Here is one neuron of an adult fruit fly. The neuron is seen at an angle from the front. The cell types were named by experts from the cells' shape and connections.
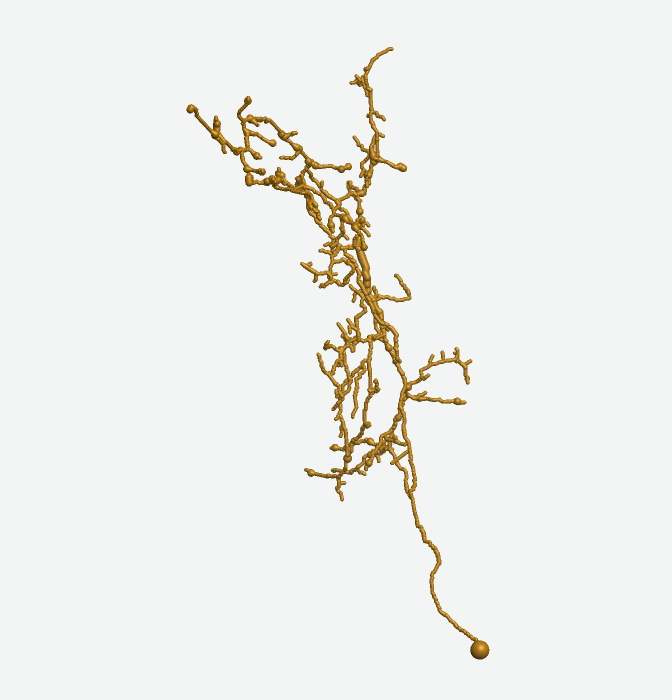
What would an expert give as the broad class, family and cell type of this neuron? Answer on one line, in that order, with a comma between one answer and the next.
central-brain intrinsic neuron, hemilineage FLAa1, VES109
